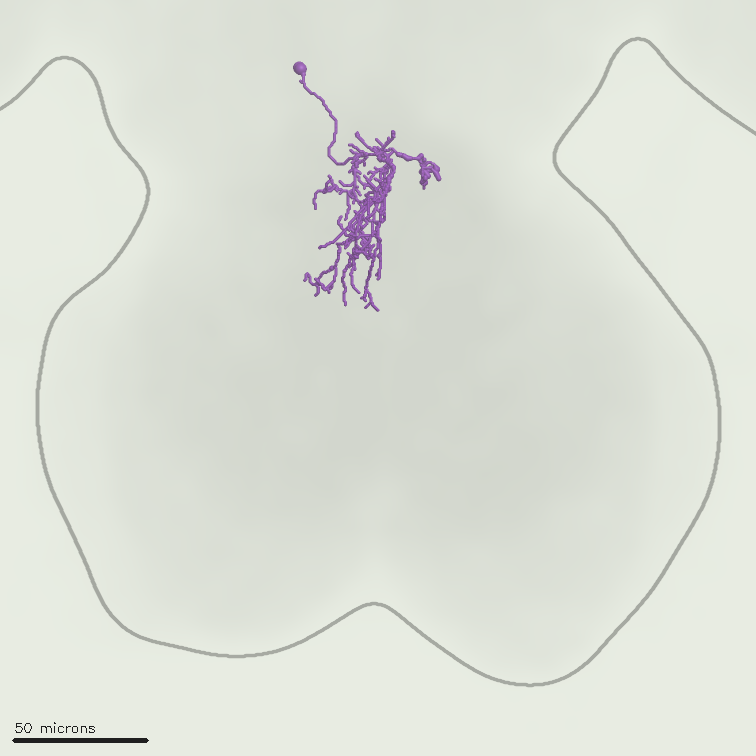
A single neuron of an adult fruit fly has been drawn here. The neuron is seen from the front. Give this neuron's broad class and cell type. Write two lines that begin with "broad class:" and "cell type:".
broad class: nerve-cord intrinsic neuron
cell type: INXXX420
